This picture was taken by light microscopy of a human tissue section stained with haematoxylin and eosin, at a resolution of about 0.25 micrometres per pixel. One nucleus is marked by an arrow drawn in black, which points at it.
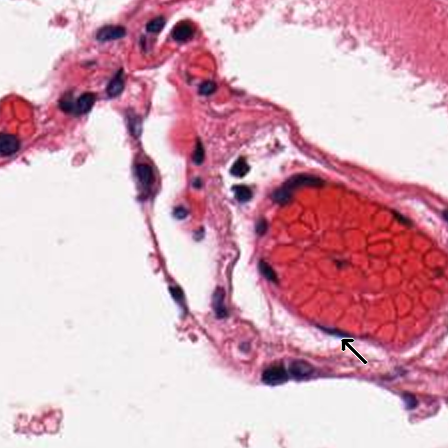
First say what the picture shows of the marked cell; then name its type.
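The nucleus is a thin, flattened, elongated dark sliver that follows the curve of the vessel wall. It stains dark purple and looks much thinner than the plumper, rounder nuclei in the tissue just below it. Little cytoplasm can be made out beyond a thin pink line along the vessel edge. The marked nucleus belongs to an endothelial cell.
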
